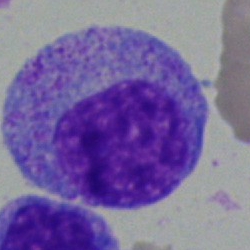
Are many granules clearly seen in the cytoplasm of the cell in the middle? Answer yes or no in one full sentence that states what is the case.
Yes, there is a large number of visible granules in the cell's cytoplasm.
